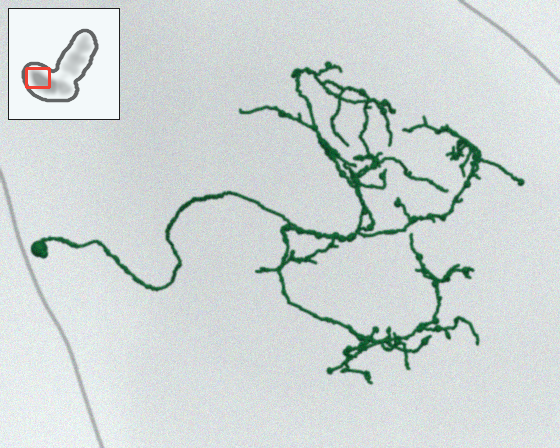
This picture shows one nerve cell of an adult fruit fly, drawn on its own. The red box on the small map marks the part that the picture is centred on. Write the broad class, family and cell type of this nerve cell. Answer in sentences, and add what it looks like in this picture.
It is a central-brain intrinsic neuron. Its family is hemilineage SIPa1_ventral. It is of cell type CB3249. It lies in the brain. Its cell body lies on the left of the picture. Dozens of branch ends can be seen.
